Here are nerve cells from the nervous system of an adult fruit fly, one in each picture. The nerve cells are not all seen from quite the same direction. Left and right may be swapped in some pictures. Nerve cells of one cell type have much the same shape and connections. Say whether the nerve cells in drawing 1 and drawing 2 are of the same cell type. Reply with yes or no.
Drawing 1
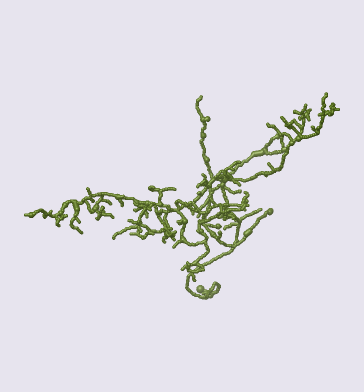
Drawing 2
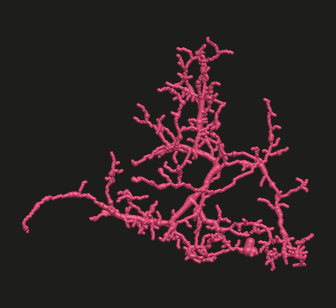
no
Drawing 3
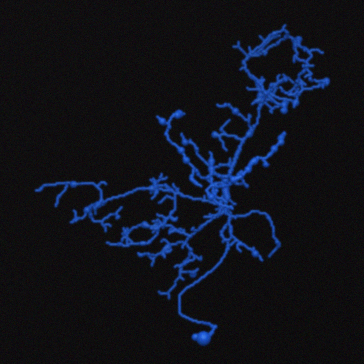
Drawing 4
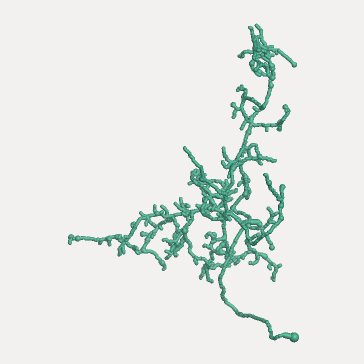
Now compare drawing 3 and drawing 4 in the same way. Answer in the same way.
yes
